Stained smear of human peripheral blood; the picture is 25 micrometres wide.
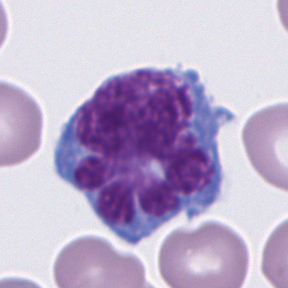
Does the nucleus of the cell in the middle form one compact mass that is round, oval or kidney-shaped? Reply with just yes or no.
No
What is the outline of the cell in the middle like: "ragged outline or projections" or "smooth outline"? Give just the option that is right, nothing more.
Ragged outline or projections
